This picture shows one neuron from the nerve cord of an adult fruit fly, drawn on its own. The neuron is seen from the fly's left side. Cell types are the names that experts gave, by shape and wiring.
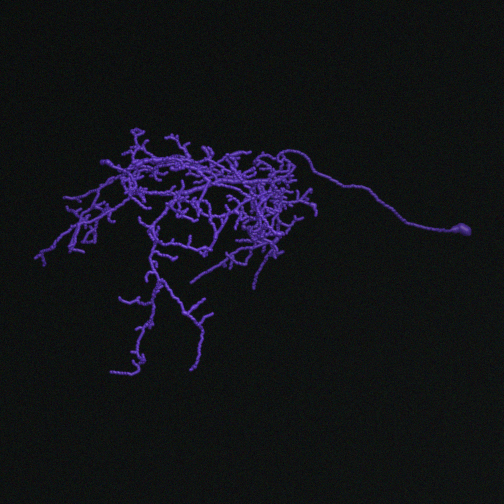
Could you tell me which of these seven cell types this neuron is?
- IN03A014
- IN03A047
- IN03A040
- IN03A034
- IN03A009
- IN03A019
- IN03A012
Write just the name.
IN03A047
